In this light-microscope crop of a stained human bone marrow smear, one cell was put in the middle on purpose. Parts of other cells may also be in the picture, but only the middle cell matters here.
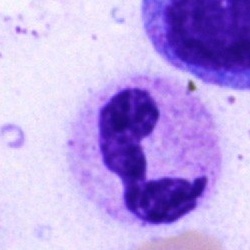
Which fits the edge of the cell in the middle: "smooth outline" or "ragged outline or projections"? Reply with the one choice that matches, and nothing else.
Smooth outline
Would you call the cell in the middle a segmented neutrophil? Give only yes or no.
yes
